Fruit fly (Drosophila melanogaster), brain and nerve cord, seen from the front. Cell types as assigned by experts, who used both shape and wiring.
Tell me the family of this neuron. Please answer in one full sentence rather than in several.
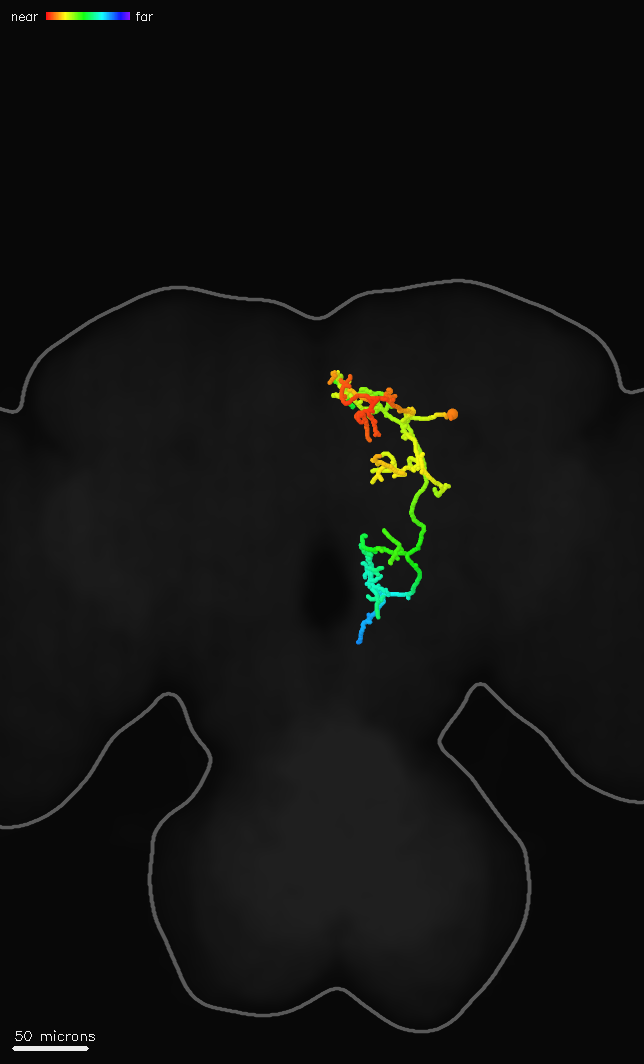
The neuron is sorted into family hemilineage CREa2_ventral.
